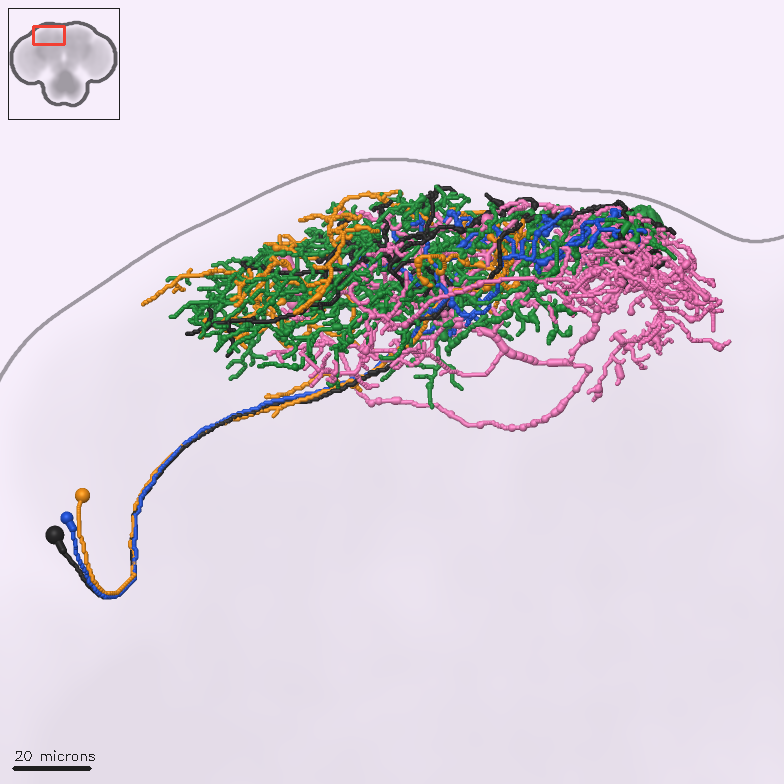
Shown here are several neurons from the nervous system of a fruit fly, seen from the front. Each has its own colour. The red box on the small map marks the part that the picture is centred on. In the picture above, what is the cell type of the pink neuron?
SMP203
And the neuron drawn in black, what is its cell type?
SMP025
